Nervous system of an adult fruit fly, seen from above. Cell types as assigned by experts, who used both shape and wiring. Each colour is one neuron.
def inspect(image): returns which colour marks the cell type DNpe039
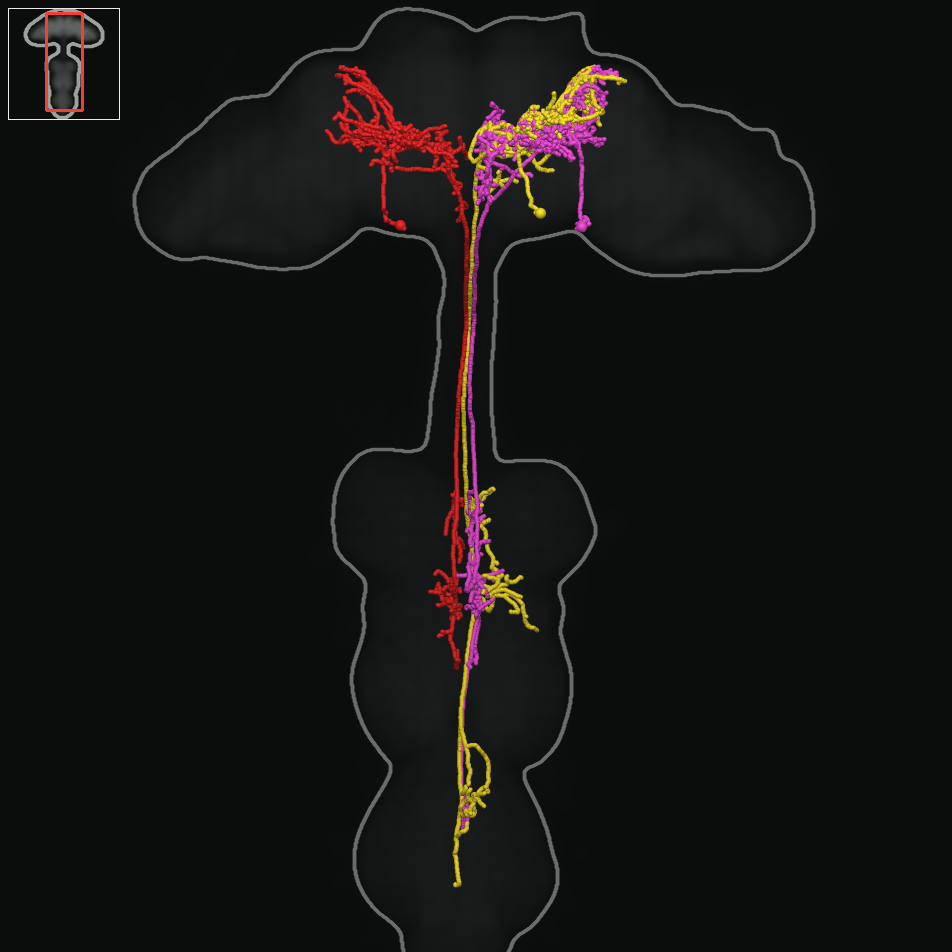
red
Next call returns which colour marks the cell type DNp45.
magenta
